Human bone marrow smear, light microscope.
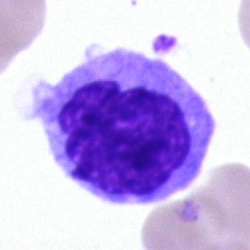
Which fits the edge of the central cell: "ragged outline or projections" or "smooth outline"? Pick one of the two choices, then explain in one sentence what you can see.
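Ragged outline or projections. Small pale blebs project from the upper-left edge of the cell.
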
